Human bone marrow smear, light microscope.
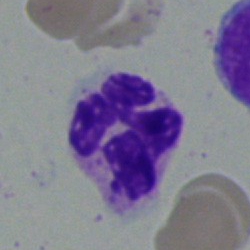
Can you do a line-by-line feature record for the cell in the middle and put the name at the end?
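Nucleus: four separate lobes
Lobe arrangement: rough ring around a small pale central gap
Chromatin: dense, dark purple, coarsely clumped
Cytoplasm: most visible below the nucleus
Name: segmented neutrophil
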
